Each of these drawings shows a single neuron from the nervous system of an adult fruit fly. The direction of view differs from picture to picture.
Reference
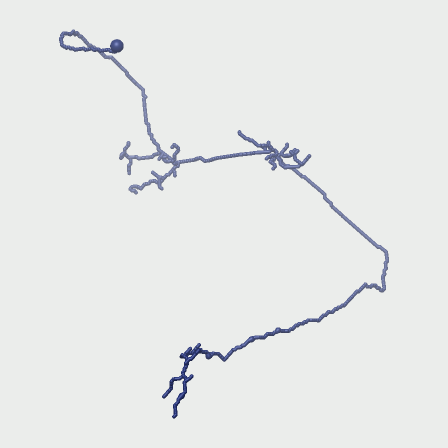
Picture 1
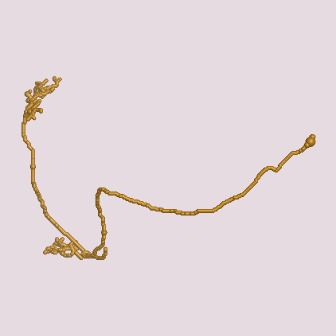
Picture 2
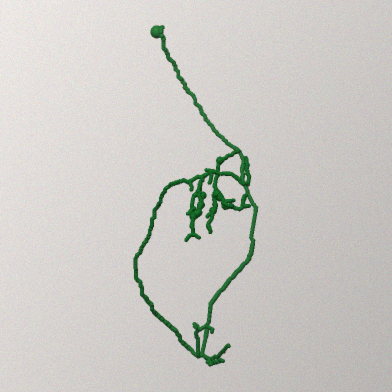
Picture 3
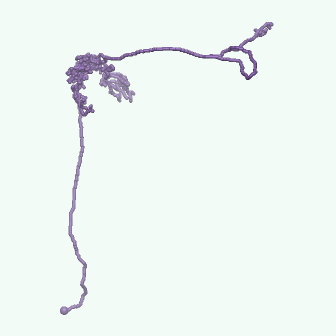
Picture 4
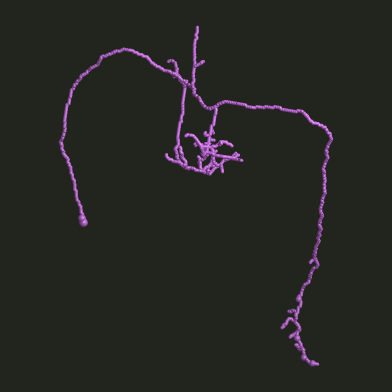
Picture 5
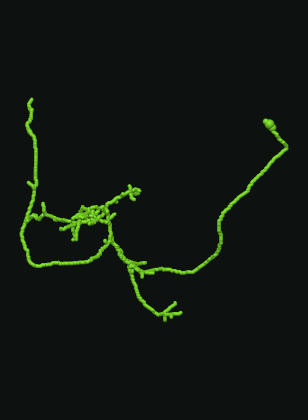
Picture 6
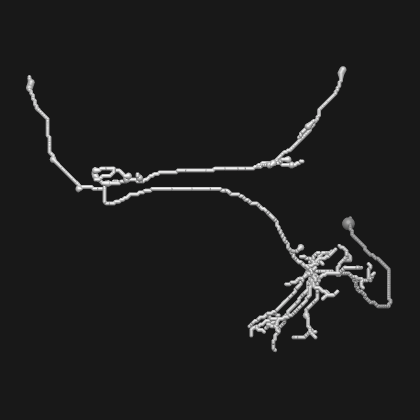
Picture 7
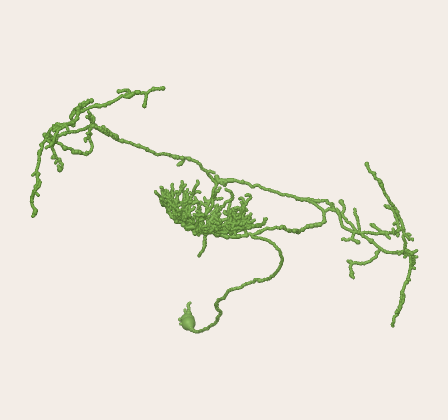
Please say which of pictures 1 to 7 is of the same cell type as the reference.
Picture 4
